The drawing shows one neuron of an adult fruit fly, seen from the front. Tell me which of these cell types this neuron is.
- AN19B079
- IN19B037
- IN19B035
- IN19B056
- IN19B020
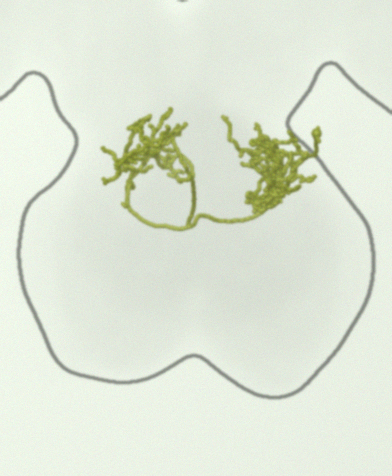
IN19B037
